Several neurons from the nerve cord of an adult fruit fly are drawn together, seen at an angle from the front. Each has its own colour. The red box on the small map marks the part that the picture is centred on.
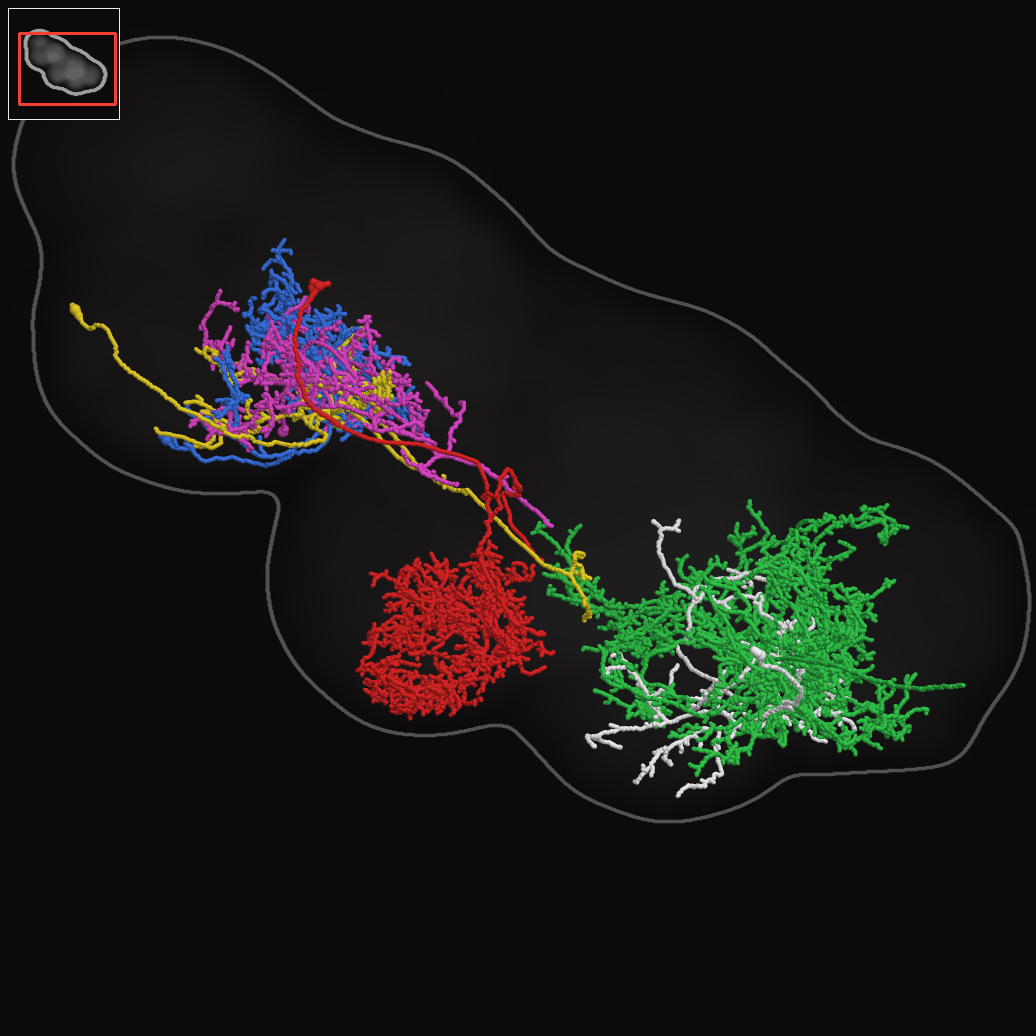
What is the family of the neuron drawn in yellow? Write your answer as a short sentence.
The family is hemilineage 09B.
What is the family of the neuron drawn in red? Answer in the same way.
The family is hemilineage 23B.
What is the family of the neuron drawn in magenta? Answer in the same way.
The family is hemilineage 00A.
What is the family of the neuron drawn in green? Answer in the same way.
The family is hemilineage 05B.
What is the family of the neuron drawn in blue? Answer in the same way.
The family is hemilineage 13B.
